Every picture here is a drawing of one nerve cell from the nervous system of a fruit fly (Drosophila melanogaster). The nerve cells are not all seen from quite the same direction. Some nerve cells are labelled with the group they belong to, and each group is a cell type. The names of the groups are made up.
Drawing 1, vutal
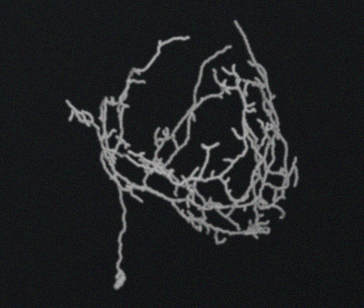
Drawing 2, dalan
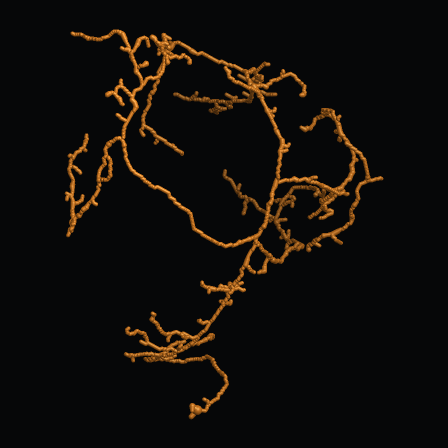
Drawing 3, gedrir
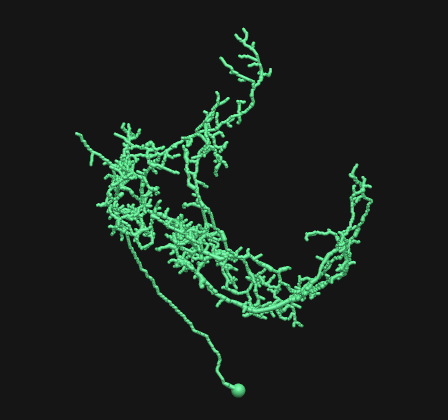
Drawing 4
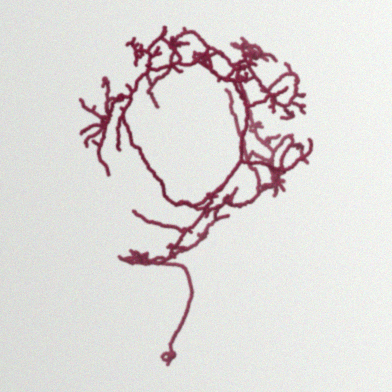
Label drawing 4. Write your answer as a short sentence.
It belongs to dalan.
